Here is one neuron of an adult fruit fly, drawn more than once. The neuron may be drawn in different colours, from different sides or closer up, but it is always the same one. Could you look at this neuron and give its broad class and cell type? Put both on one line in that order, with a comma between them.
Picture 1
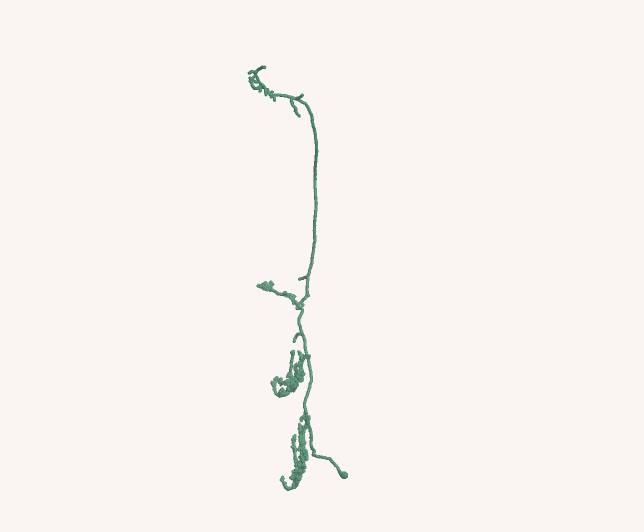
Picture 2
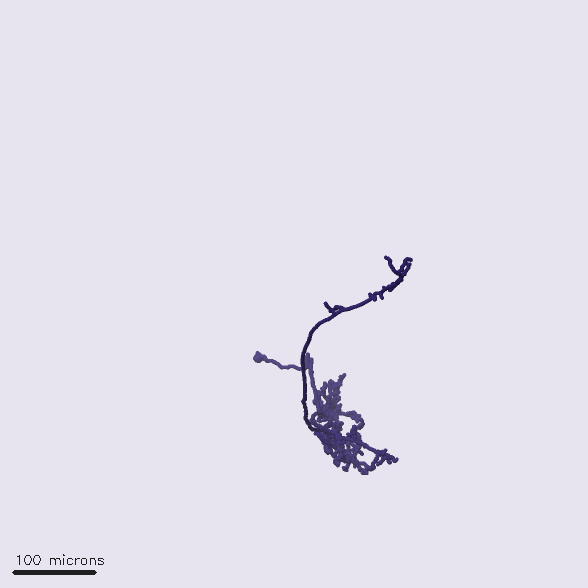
ascending neuron, ANXXX082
